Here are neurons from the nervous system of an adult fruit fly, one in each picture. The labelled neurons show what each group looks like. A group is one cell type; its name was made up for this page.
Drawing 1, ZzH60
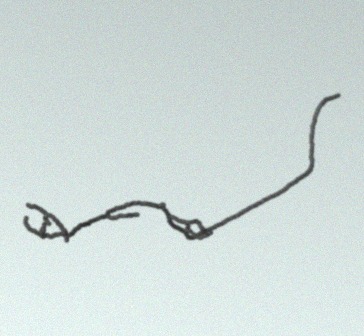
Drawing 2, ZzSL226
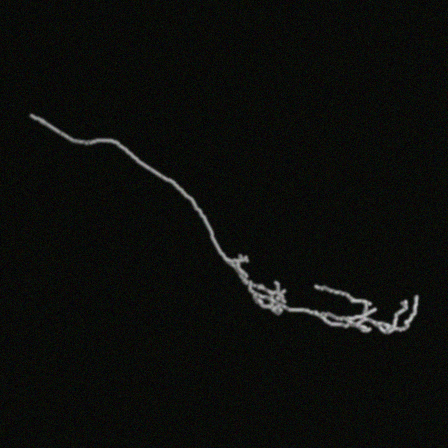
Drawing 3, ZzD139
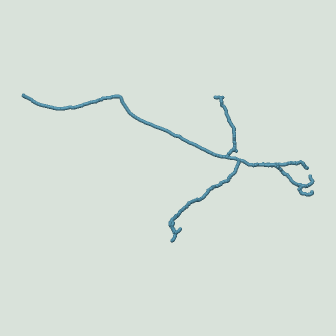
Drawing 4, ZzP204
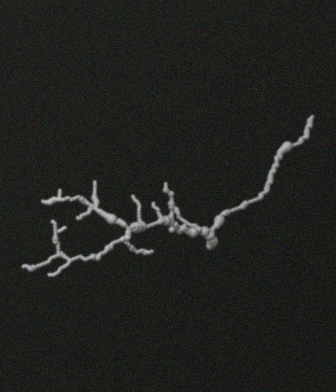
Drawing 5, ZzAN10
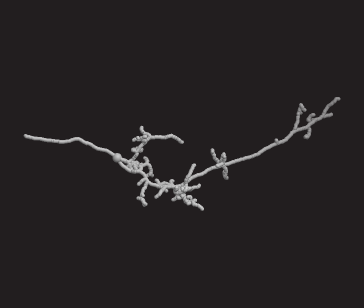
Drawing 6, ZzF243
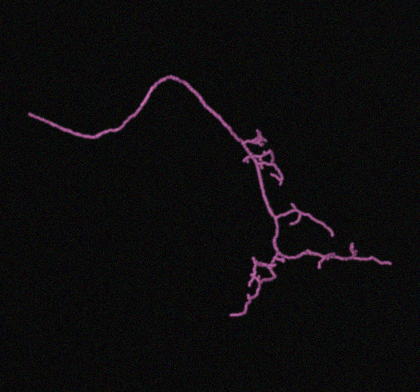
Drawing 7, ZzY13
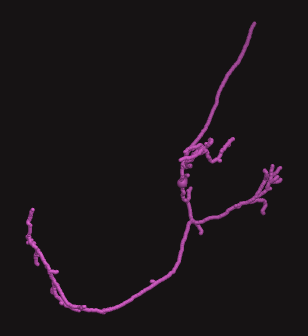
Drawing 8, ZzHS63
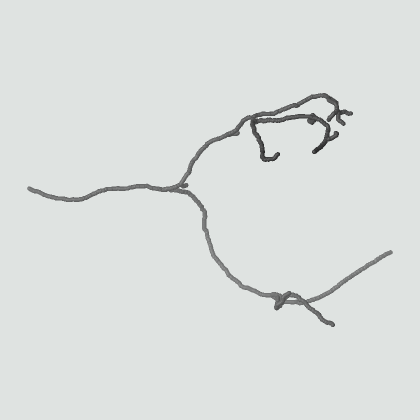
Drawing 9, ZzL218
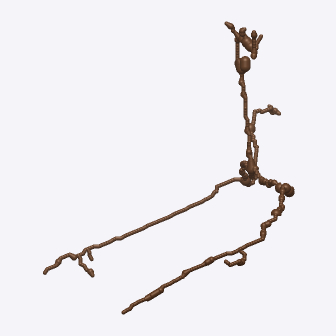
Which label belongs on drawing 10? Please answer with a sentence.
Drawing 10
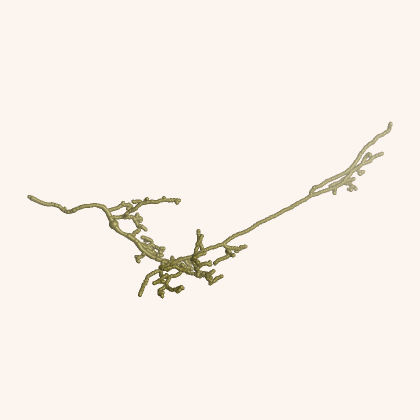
It belongs to ZzAN10.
